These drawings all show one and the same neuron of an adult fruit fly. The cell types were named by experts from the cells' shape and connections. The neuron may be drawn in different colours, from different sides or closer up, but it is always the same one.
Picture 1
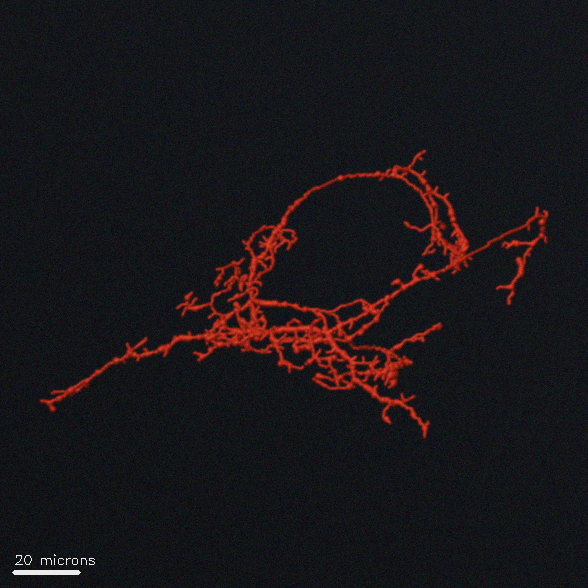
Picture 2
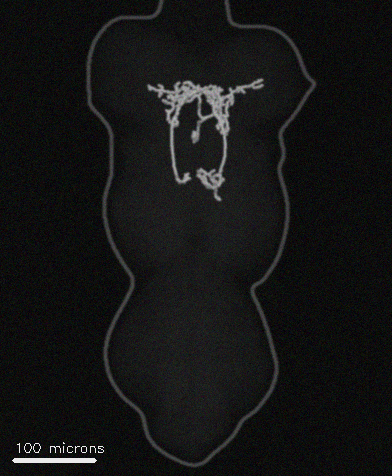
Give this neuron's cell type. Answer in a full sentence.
The cell type is IN00A026.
